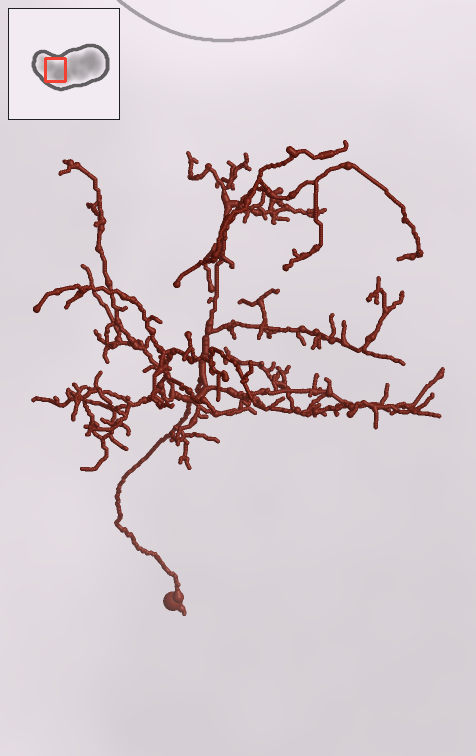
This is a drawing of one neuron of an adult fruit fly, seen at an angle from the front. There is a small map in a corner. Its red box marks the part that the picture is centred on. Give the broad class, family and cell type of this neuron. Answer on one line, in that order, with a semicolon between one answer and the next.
nerve-cord intrinsic neuron; hemilineage 12A; IN12A057_a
